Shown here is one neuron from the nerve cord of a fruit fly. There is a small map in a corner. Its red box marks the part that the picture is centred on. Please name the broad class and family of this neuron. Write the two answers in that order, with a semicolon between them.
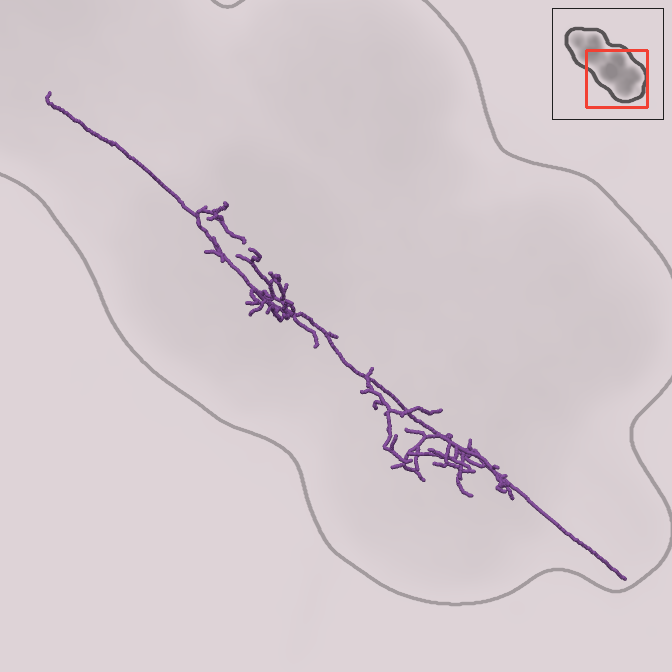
descending neuron; DNb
